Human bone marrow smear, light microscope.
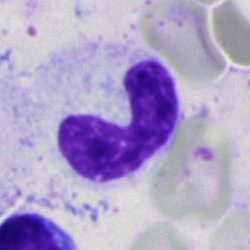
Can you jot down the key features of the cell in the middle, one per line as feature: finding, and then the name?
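Nucleus: one unsegmented band, bent into a horseshoe
Position: nucleus toward the right, most cytoplasm left
Chromatin: dark purple and dense, just a few small lighter patches
Granules: fine, sparse, violet, scattered through the cytoplasm
Name: band neutrophil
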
